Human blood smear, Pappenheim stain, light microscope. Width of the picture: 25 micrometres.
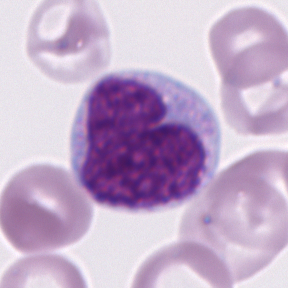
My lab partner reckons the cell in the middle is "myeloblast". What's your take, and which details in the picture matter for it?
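Myeloblast is not the right name here; this cell is a monocyte. The nucleus settles it: it has one deep notch on its upper right side.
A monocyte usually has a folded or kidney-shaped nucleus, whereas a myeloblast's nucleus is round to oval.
The cytoplasm also speaks for monocyte, being pale grey-blue and holding very fine, dust-like pinkish granules.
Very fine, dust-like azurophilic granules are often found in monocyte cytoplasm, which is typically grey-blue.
The cell measures about 13 micrometres across.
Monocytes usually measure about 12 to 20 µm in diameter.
The remaining features are simply observed: a round, smooth outline, dark purple chromatin clumped throughout a nucleus of about 12 by 10 micrometres that fills about 70% of the cell's area, and no vacuoles in the cytoplasm.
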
